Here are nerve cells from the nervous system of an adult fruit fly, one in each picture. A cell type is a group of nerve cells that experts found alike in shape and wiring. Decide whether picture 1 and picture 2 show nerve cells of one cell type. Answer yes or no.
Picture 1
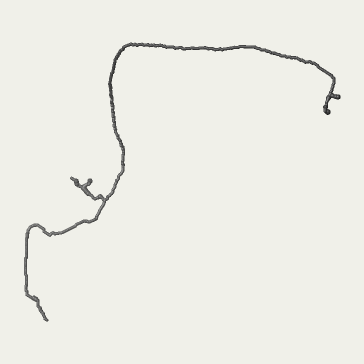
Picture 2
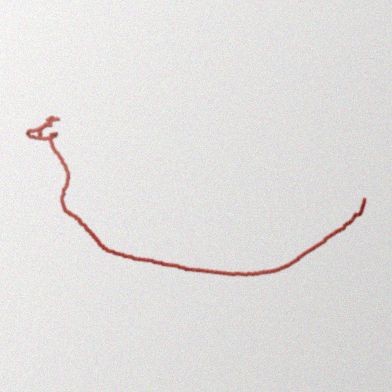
yes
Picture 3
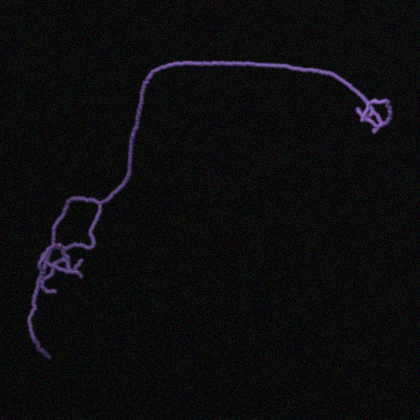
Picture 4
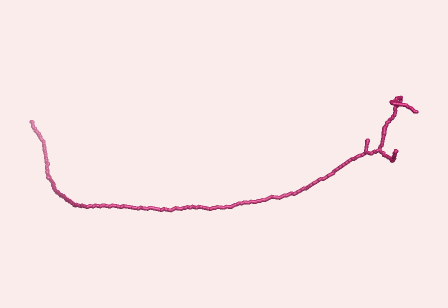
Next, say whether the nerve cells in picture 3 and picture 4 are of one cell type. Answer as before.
yes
